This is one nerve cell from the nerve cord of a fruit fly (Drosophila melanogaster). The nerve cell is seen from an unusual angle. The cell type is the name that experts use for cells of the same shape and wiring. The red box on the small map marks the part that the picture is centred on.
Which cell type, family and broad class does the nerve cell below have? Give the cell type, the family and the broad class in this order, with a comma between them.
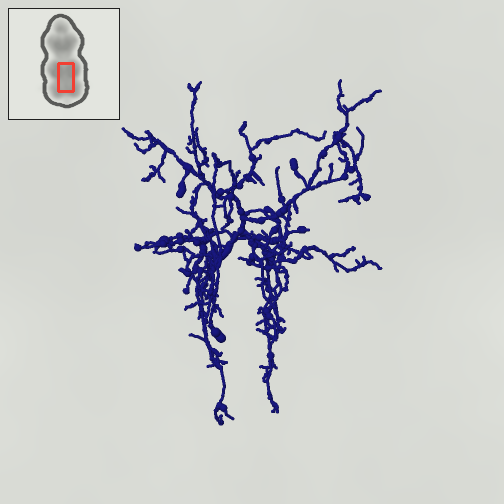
IN00A062, hemilineage 00A, nerve-cord intrinsic neuron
